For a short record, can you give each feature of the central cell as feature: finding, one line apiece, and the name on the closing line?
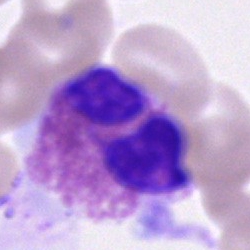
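Band: a thin pale strip of cytoplasm runs between the two nuclear lobes
Nucleoli: none to be seen in either lobe
Granules: coarse, round and pinkish-purple, packing the cytoplasm
Edge: ragged at the lower left, with loose granules scattered outside
Name: eosinophil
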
